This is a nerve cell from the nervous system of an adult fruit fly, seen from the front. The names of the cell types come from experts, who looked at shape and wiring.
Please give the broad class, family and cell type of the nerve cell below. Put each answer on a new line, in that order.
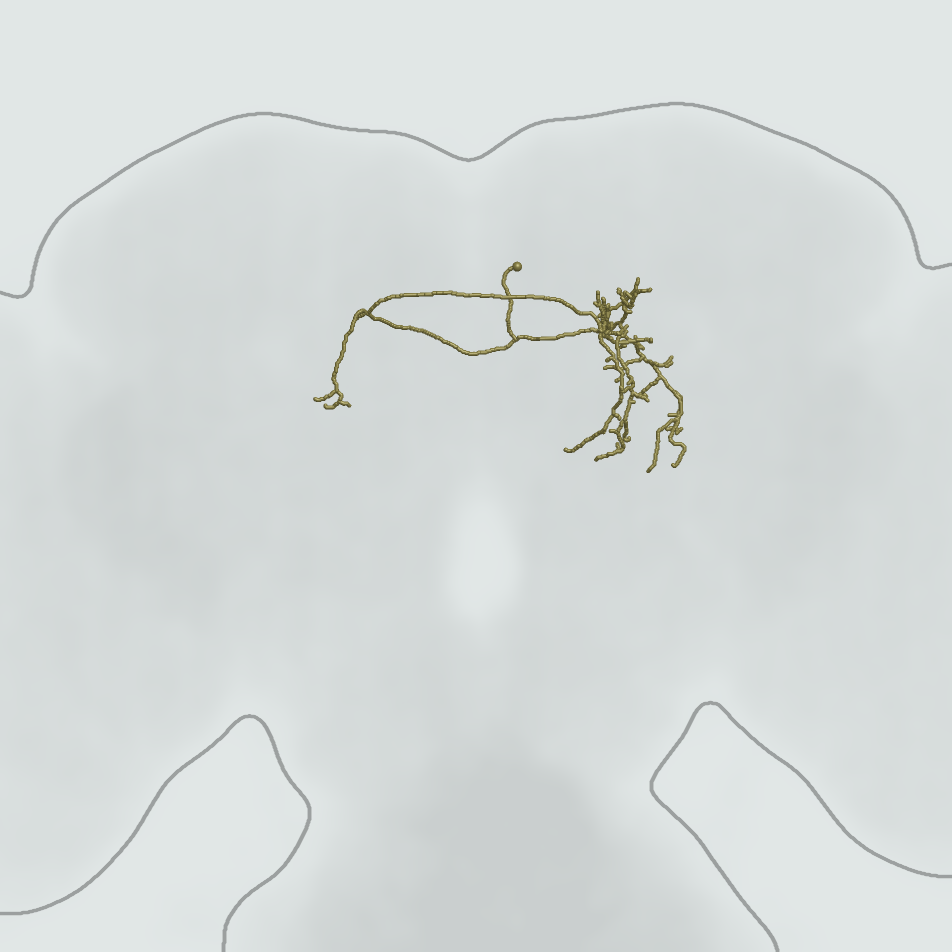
central-brain intrinsic neuron
hemilineage DM1_dorsal
CB4070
